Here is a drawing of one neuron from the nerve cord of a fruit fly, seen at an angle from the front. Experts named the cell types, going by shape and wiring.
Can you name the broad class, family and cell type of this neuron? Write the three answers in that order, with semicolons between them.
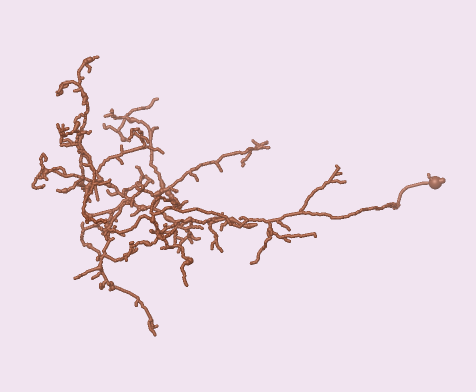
nerve-cord intrinsic neuron; hemilineage 20A.22A; IN20A.22A089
